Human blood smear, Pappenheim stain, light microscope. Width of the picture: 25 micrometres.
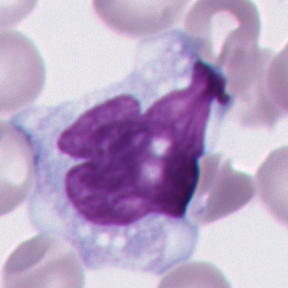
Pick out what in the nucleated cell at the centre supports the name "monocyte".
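Look first at the cytoplasm: it holds many small clear vacuoles, and that suits a monocyte.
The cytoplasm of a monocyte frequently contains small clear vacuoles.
Now turn to the nucleus, which is folded into several overlapping lobes. Its chromatin is purple and fairly fine, with no coarse dark blocks. You can also see two small clear spots lying over the nucleus, just right of its middle.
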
